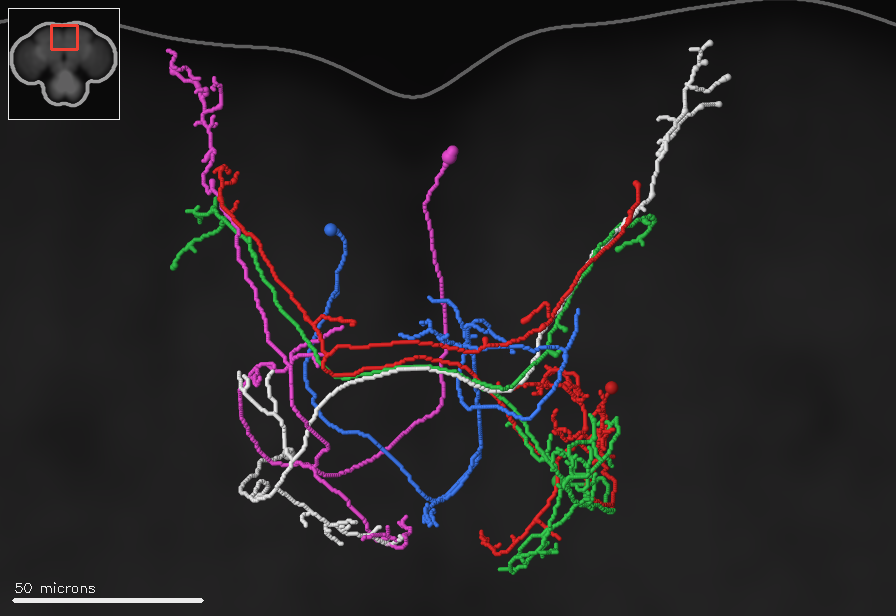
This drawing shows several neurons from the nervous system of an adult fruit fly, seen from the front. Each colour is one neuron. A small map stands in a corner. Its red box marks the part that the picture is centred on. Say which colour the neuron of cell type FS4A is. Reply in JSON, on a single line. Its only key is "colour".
{"colour": "magenta"}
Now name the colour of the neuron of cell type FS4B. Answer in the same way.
{"colour": "white"}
